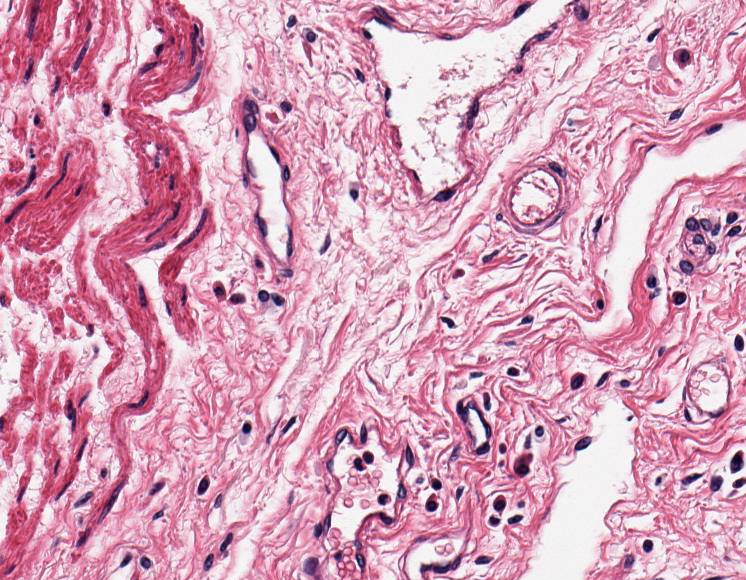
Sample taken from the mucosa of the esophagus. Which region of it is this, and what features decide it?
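Loose connective tissue. Check one: the centre and right are loose stroma, pale pink wispy collagen fibres with clear gaps.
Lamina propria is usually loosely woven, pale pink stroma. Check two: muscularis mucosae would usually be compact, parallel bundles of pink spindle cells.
Check three: the left third is wavy, intensely eosinophilic bundles running roughly top to bottom, with dark elongated nuclei along them.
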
